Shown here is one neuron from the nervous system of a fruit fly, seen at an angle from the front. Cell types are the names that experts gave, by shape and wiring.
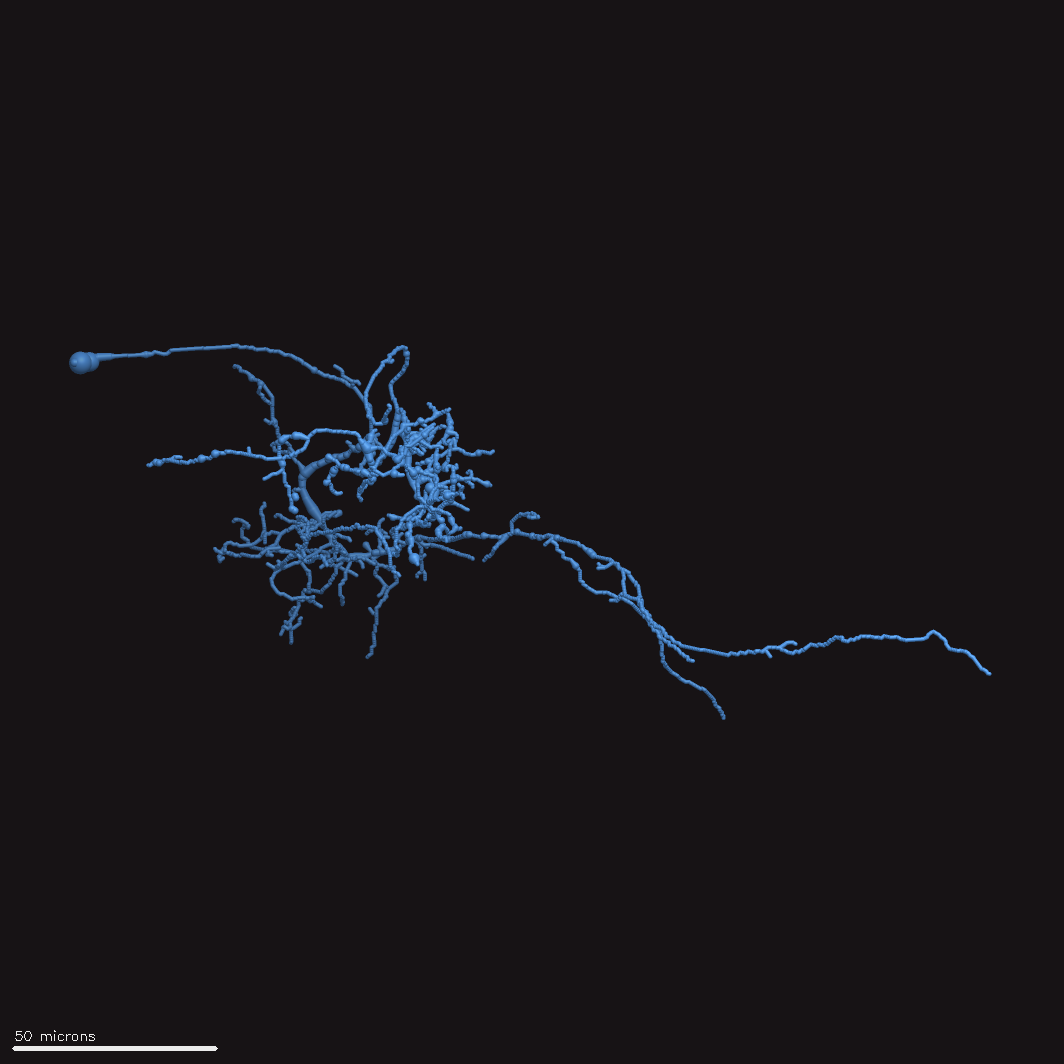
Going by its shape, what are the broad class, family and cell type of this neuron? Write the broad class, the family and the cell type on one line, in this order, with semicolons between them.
central-brain intrinsic neuron; LHPD; LHPD2d2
